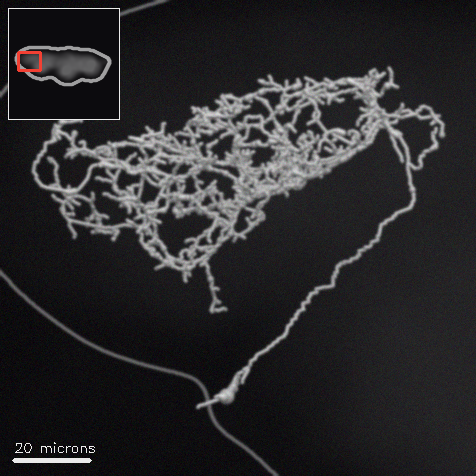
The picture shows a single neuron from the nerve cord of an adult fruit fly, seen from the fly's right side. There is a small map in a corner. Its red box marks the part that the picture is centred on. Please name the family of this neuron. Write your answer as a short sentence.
The family is hemilineage 00A.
